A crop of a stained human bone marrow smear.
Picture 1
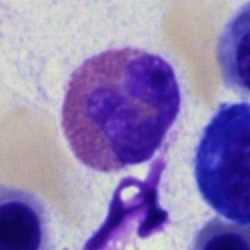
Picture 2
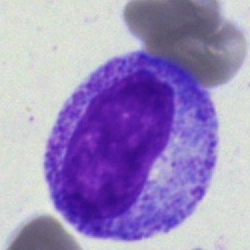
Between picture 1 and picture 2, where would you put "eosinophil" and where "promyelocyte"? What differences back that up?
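Picture 1: eosinophil. Picture 2: promyelocyte. Outline: round and smooth in picture 1, oval and smooth in picture 2. Picture 1 chromatin: dark purple, clumped in patches; no nucleoli visible.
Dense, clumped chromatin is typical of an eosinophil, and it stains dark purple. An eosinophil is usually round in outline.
Picture 2 cytoplasm: purple granules scattered throughout, a paler zone beside the nucleus on its right, no clear vacuoles.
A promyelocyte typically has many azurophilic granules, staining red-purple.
Surroundings: in picture 1, a dark purple irregular structure with a small round hole lies just below the cell; in picture 2, a red cell touches the cell at its upper right edge.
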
